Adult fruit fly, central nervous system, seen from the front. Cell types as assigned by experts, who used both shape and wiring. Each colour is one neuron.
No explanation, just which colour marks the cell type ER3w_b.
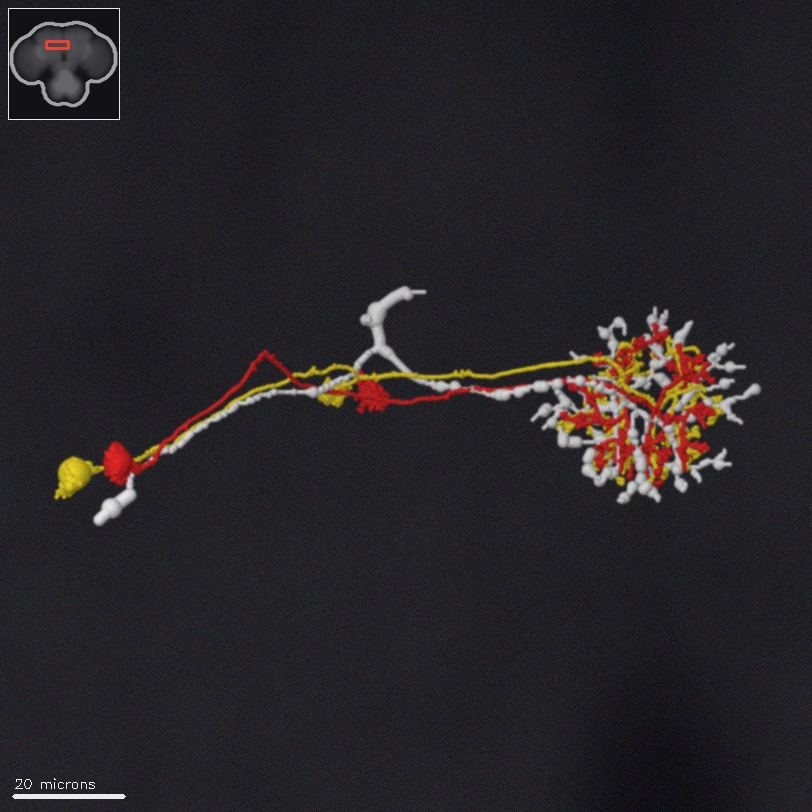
white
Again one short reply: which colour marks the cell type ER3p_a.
yellow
